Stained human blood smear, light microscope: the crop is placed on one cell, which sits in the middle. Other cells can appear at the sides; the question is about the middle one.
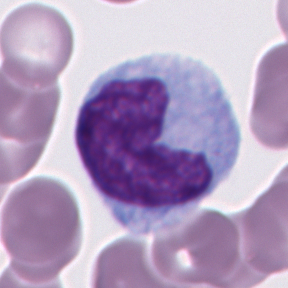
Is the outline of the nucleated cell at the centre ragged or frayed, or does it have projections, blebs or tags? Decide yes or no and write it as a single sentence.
No, it is a smooth edge, not a rough one, that bounds the cell.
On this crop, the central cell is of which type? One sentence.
The cell found in the middle of this crop is a monocyte.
